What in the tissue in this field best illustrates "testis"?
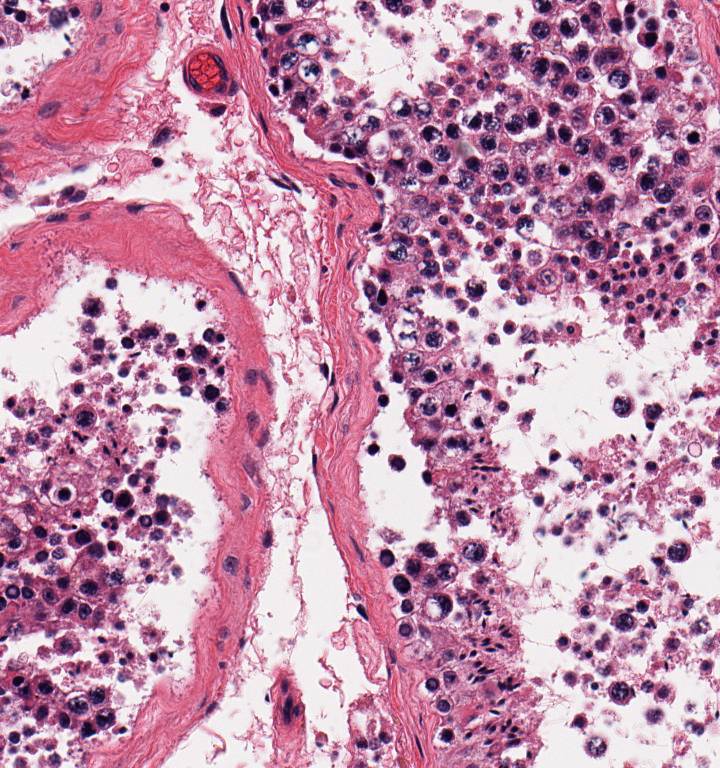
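In favour of testis: the thick, wavy, pink fibrous walls bounding the rounded, cell-packed units, a curved band at left and a vertical one through the centre, hold flattened, elongated dark nuclei.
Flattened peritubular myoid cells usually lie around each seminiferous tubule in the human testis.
Parts of several such units, separated by pink fibrous bands, hold larger cells with coarse clumped chromatin among many small cells with very dark, dense nuclei. Between the two central walls lies pale, loose, fibrillar pink material with very few nuclei.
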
